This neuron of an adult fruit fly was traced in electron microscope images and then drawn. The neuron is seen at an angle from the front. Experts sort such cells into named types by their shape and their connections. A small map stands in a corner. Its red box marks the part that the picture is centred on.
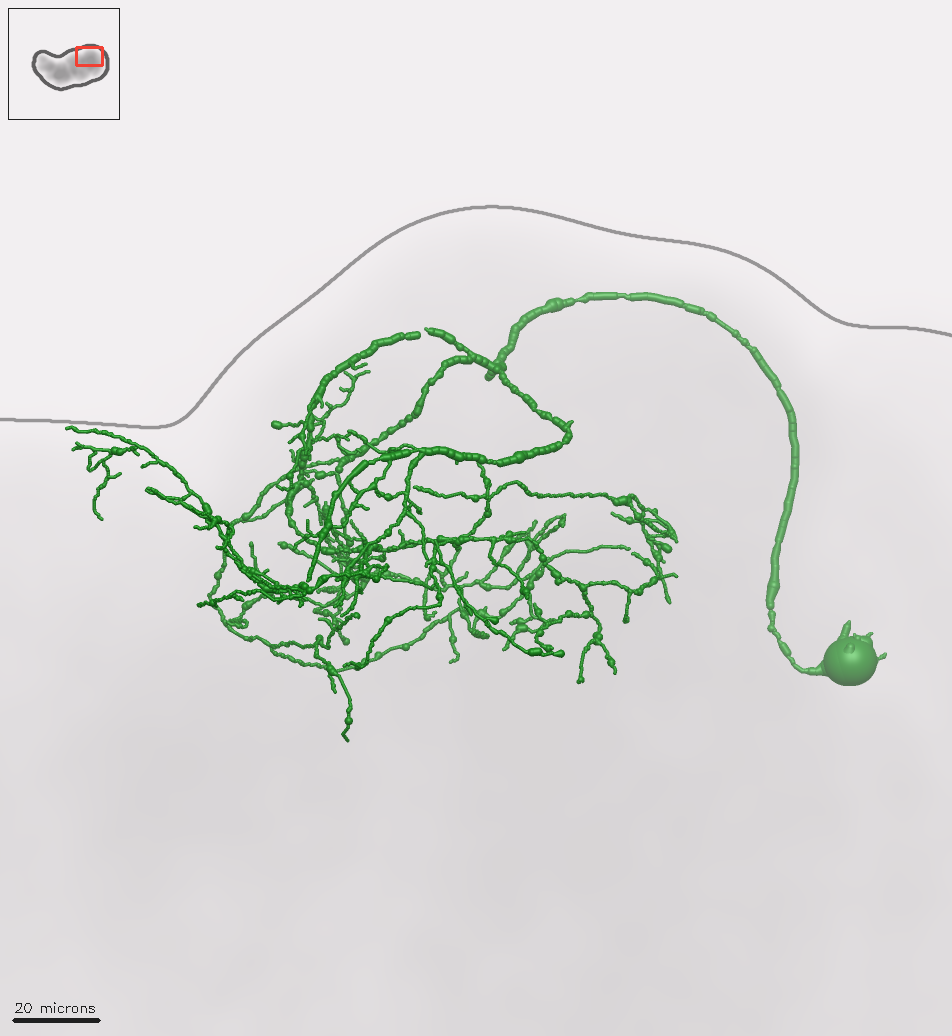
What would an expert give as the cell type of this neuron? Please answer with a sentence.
The cell type is NPFL1-I.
